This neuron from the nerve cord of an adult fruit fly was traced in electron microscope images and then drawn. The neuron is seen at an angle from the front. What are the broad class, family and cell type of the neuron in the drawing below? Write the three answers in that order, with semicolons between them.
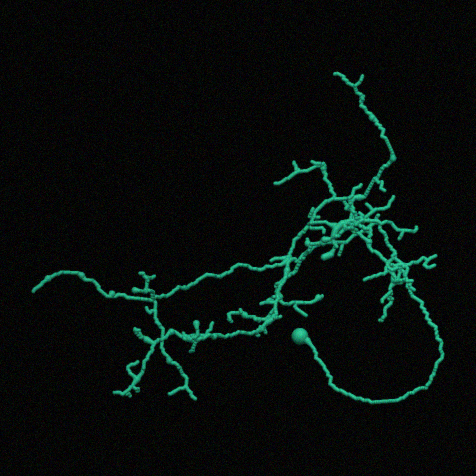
nerve-cord intrinsic neuron; hemilineage 20A.22A; IN20A.22A089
